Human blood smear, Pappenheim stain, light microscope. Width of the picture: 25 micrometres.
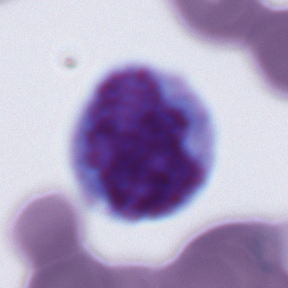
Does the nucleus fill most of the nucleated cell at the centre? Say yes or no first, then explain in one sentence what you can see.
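Yes. The cytoplasm forms a narrow pale blue rim around the nucleus.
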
